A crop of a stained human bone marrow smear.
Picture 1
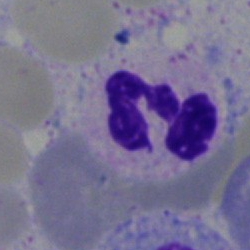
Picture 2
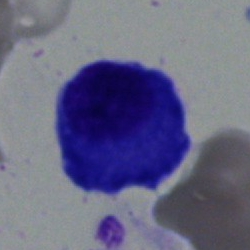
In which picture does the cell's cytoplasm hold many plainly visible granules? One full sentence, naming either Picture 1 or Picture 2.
Picture 1 shows a cell whose cytoplasm holds many visible granules.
